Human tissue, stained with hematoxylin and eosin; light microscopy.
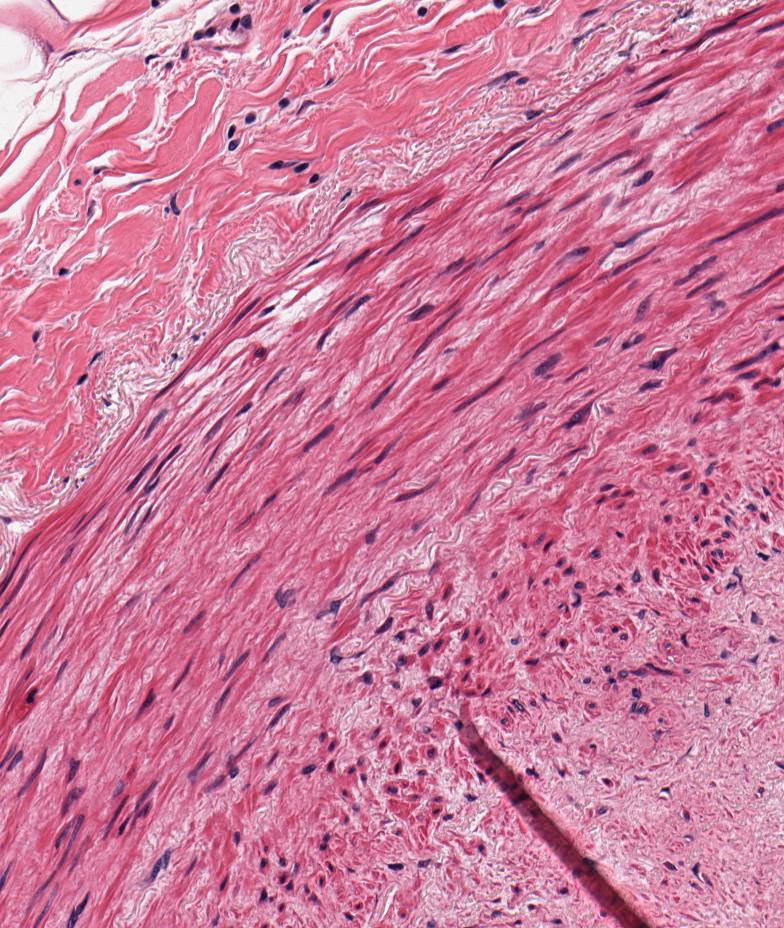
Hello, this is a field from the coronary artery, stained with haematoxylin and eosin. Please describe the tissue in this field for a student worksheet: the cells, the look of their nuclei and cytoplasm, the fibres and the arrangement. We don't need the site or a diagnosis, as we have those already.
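Within the band, the spindle cells have elongated, dark purple nuclei lying parallel to its run. Their pink cytoplasm merges into the fibrillary background, with no clear cell borders. I find no epithelium anywhere, and no fat cells in the field.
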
